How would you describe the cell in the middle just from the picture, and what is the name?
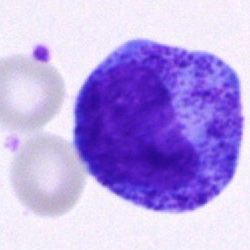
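In outline the cell is roughly round, with a few slightly angular stretches. Chromatin is dark purple and densely stained, and no nucleoli are seen in the nucleus. The cytoplasm is blue, with a paler blue area on the right side. The cell is a promyelocyte.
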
